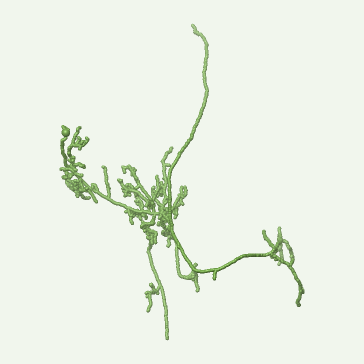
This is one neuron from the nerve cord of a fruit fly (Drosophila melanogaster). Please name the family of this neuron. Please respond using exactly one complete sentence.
The neuron counts as part of family hemilineage 18B.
